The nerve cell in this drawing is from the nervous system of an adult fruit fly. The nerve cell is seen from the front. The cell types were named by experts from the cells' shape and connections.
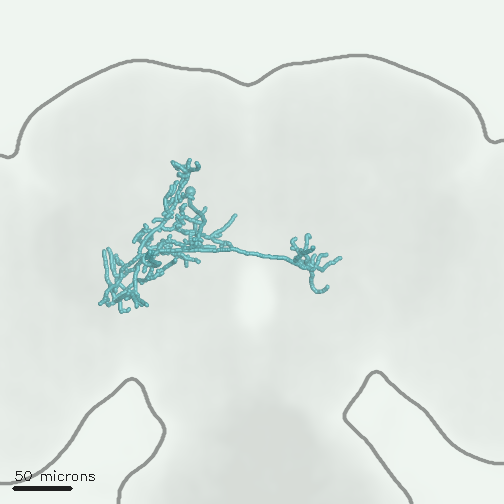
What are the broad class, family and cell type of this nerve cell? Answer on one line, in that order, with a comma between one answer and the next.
central-brain intrinsic neuron, hemilineage VLPp2, CB4103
